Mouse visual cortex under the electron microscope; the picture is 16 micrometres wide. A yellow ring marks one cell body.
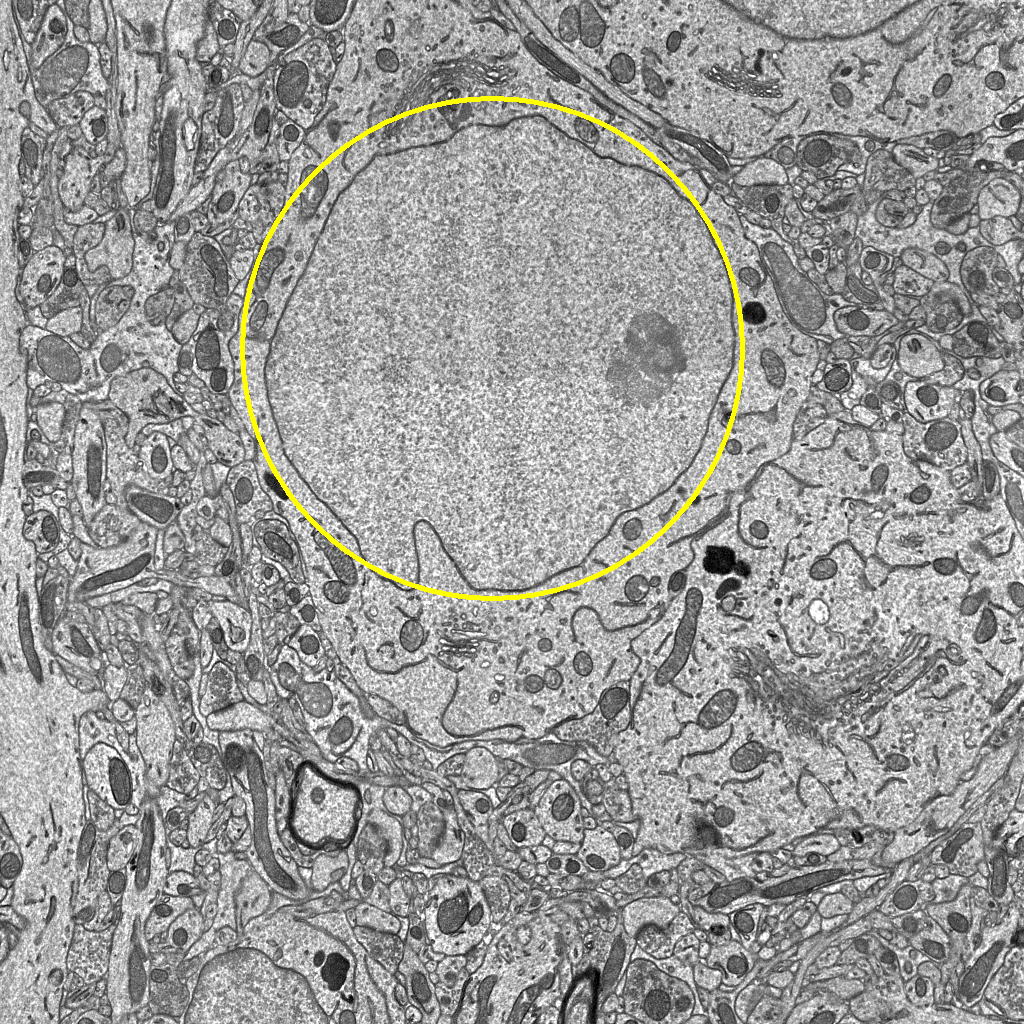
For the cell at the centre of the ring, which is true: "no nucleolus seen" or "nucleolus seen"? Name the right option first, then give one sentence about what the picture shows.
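Nucleolus seen. A single darker nucleolus lies to the right of the nucleus centre.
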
